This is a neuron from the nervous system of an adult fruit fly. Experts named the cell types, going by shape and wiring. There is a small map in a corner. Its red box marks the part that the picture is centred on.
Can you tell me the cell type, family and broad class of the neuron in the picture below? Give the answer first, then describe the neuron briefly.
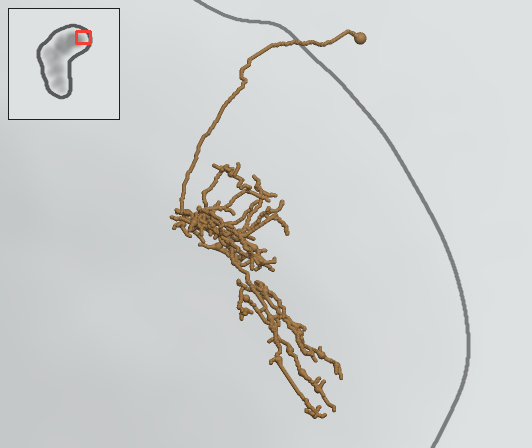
The cell type is Cm8. Its family is Cm. It is an optic-lobe intrinsic neuron. The picture shows dozens of branch ends. In this view it is taller than it is wide.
